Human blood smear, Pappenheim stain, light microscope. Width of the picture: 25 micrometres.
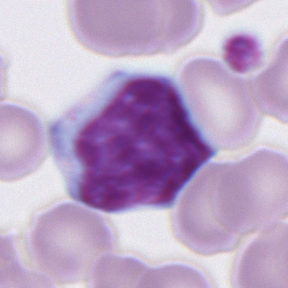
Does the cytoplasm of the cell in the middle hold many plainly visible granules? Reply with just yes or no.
No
